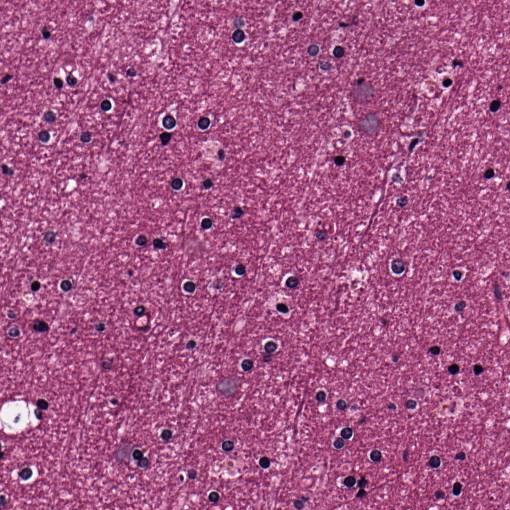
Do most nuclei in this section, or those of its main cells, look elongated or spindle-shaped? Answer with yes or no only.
No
